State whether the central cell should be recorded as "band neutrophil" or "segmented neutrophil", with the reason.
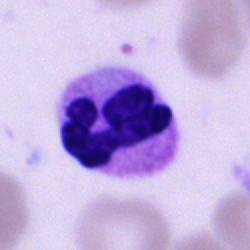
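Segmented neutrophil. The outline is rounded and the edge smooth. Chromatin is dark purple and dense. The pale pinkish-lilac cytoplasm is more abundant to the right of the nucleus than to the left.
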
